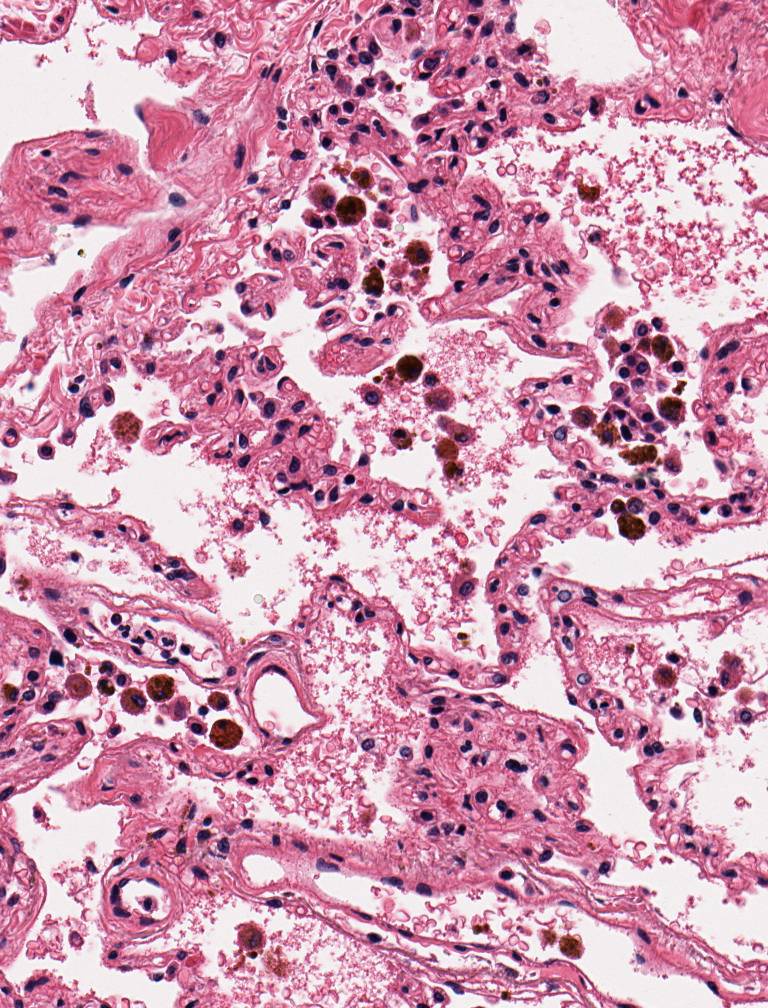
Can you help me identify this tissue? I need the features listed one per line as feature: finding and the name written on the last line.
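Walls: thin, pink, a network outlining irregular open spaces
Pigment cells: rounded, packed with coarse brown pigment, clustered in spaces, mostly centre and right
Lining: plump cuboidal cells, dark round nuclei, on several walls, mainly centre and right
Collagen: dense pink bundles, upper left
Tissue: lung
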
